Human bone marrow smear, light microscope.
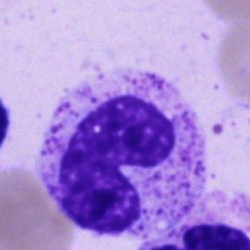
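Band neutrophil: the central cell of a stained human bone marrow smear. First, the outline is roughly round and smooth. Next, the nucleus is kidney-shaped, with a deep indentation on its right side. Last, the cytoplasm is moderate in amount and pale lilac, with many fine purple granules scattered throughout.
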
